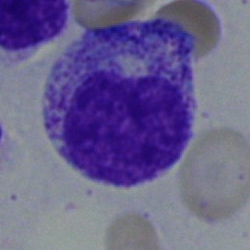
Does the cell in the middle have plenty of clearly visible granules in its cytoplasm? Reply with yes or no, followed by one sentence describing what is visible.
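Yes. Many purple granules are scattered through the cytoplasm.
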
